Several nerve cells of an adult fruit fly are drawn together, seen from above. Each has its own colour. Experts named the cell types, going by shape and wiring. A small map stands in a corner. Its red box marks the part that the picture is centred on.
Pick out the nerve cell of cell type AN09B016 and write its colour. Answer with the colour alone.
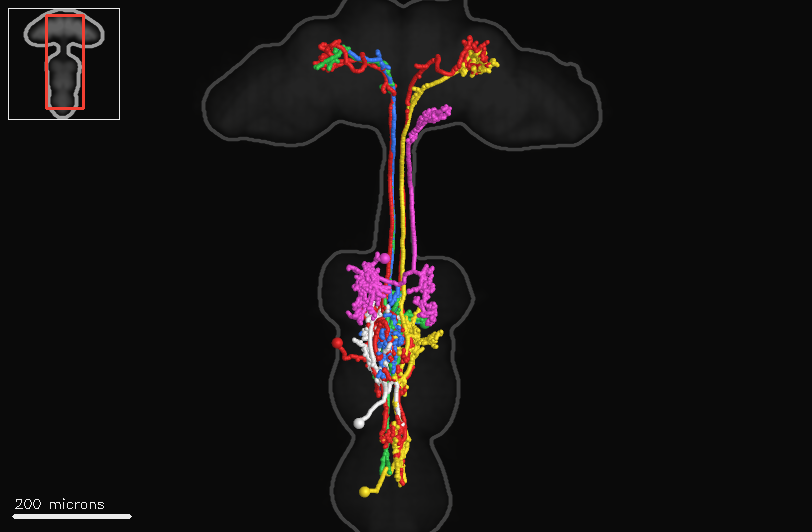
red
